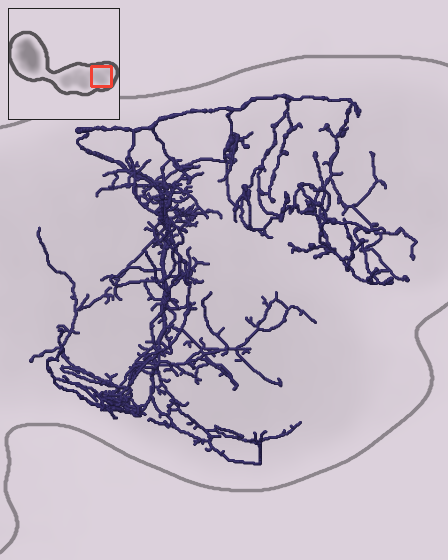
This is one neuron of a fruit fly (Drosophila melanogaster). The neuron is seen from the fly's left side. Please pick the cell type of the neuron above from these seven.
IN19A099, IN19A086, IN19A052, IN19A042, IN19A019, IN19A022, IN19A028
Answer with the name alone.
IN19A028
